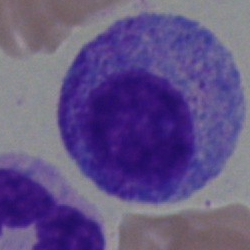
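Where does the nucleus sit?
Off-centre, toward the lower left of the cell.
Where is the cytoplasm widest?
On the upper right side of the nucleus.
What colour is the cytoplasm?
Blue, and abundant, with fine purple granules throughout.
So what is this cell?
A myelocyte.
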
